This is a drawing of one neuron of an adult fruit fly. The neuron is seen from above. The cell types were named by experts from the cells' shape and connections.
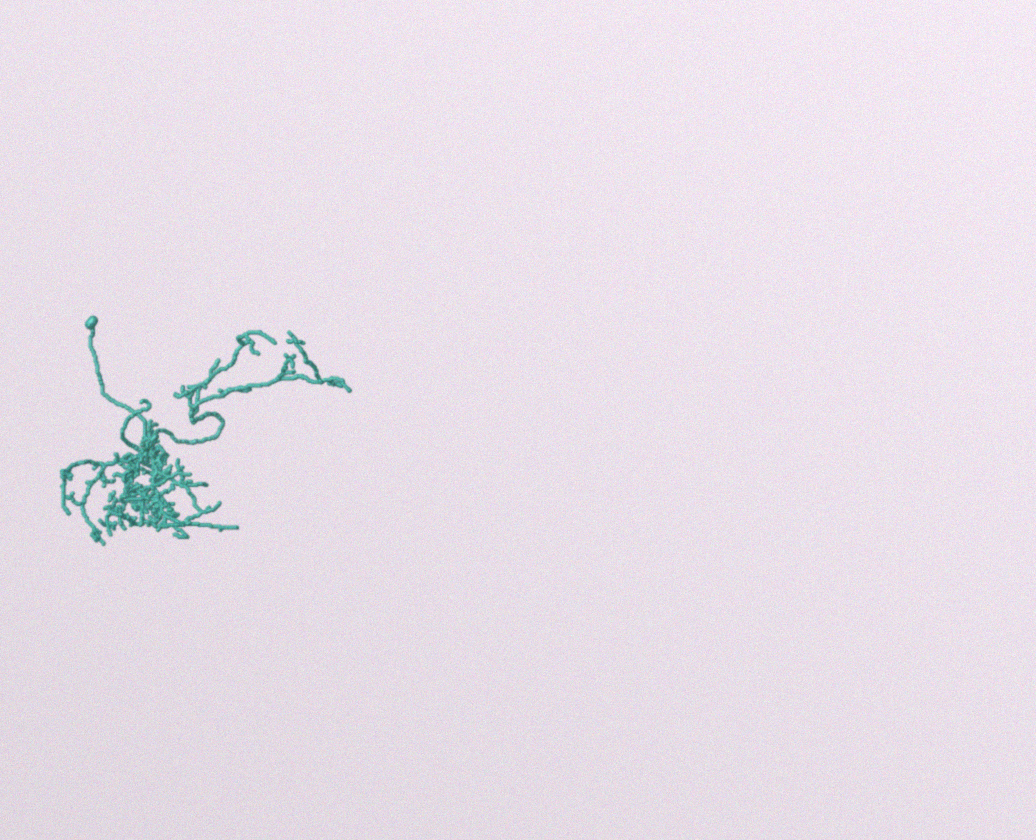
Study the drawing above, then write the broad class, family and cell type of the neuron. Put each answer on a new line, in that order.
central-brain intrinsic neuron
hemilineage VLPl2_posterior
LHAV2b5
